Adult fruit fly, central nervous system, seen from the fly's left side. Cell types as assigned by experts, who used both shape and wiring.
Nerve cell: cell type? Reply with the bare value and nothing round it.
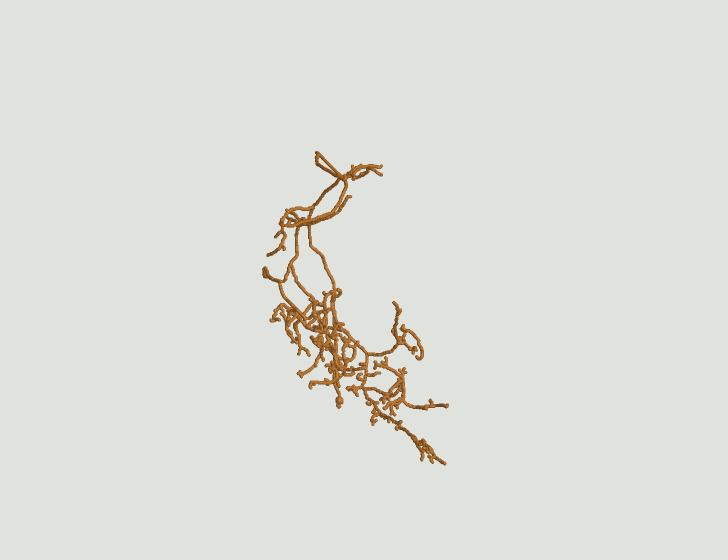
AVLP120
